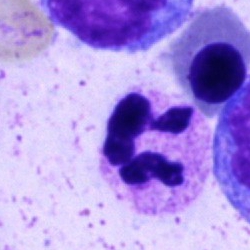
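Segmented neutrophil in a bone marrow smear: a roughly round cell with a smooth edge. The nuclear chromatin is dense and very dark purple. Plentiful pale pink cytoplasm holds fine pinkish-lilac granules spread evenly throughout.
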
